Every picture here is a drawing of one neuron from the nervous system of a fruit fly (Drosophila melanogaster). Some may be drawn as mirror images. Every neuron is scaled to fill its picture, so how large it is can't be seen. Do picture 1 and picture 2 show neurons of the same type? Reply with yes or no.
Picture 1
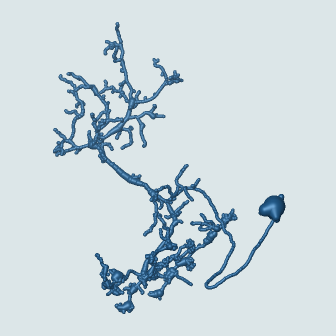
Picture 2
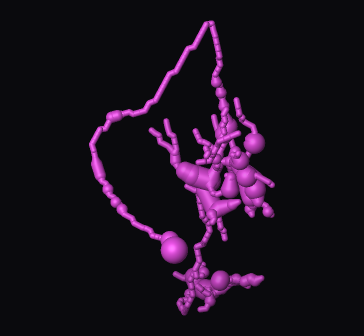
no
